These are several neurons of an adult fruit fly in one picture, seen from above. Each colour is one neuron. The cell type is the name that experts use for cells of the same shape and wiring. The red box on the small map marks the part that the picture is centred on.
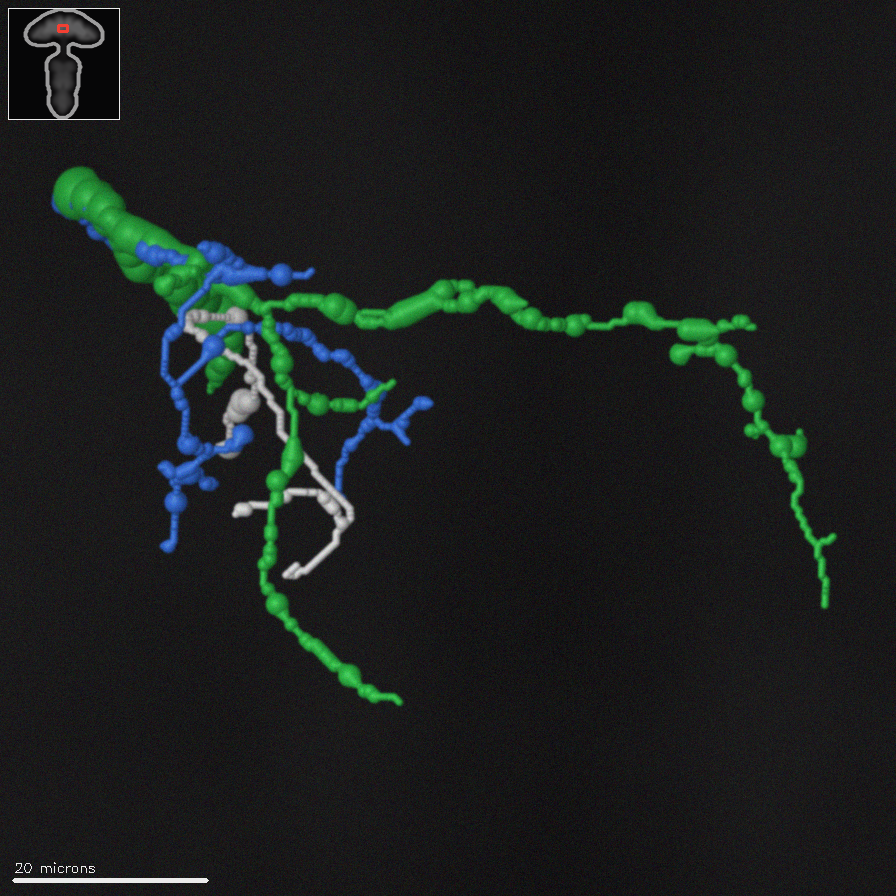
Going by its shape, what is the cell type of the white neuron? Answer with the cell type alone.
BM_InOm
